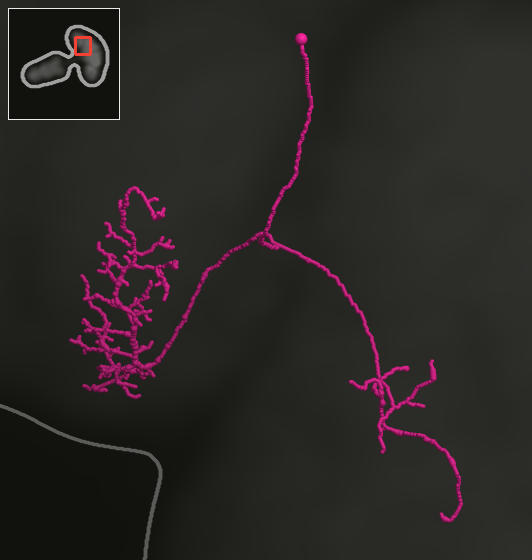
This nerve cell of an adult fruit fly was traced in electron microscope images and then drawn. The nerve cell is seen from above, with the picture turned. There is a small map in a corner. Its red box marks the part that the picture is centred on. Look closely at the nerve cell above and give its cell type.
LC22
